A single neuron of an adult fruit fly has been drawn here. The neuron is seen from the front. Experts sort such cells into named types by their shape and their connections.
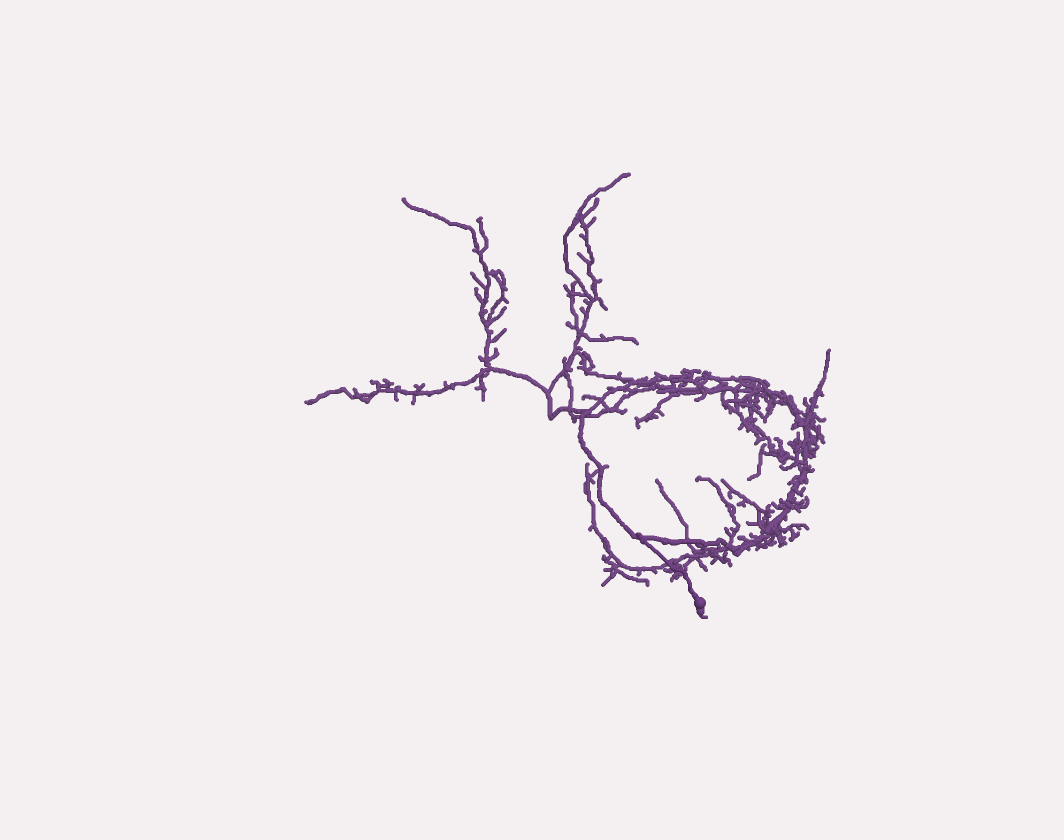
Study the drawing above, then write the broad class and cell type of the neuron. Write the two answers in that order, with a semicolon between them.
central-brain intrinsic neuron; WED076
